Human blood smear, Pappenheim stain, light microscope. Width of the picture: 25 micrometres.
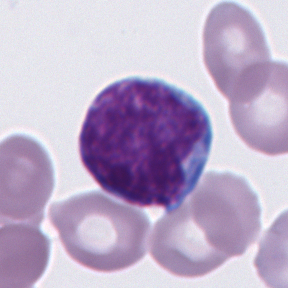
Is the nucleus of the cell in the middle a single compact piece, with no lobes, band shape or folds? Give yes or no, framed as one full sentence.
Yes, its nucleus forms a single compact mass of round, oval or kidney shape.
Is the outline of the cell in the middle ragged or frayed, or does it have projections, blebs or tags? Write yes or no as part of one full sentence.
No, a rough outline is not present, since the cell's edge is smooth.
